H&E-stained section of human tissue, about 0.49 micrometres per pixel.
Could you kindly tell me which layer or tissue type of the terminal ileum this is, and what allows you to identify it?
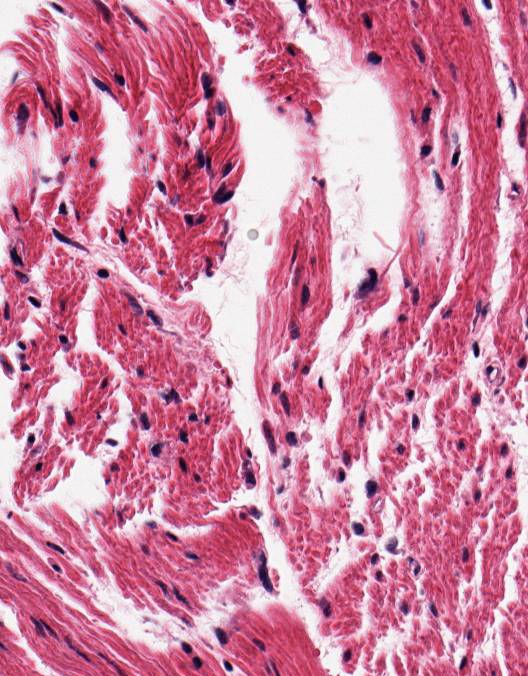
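The field consists of smooth muscle. Bundles of pink fibres fill it, running in different directions in different parts. Dark purple oval to elongated nuclei lie within the fibres throughout, and the abundant cytoplasm stains deep pink. Stroma between bundles is sparse: a few pale wispy strands in clefts near the upper centre.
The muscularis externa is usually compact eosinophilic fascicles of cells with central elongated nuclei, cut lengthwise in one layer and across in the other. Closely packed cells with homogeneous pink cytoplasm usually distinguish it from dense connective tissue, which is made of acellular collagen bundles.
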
